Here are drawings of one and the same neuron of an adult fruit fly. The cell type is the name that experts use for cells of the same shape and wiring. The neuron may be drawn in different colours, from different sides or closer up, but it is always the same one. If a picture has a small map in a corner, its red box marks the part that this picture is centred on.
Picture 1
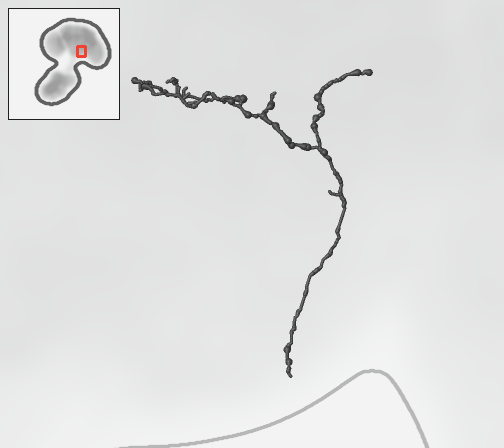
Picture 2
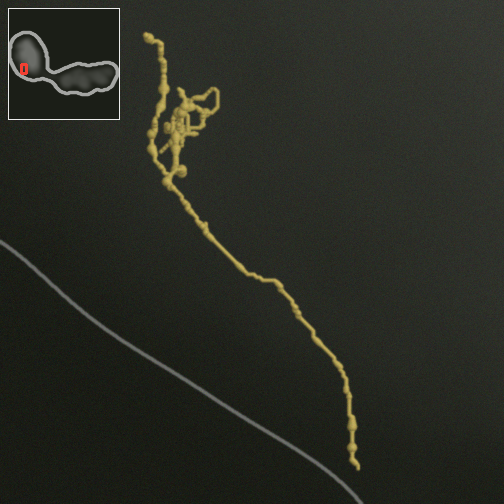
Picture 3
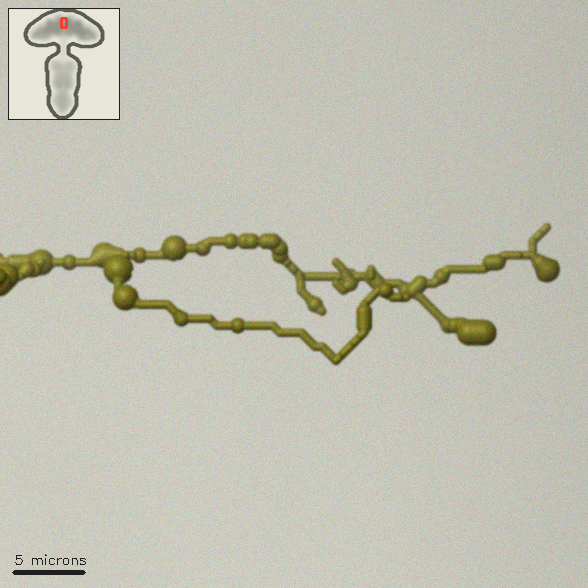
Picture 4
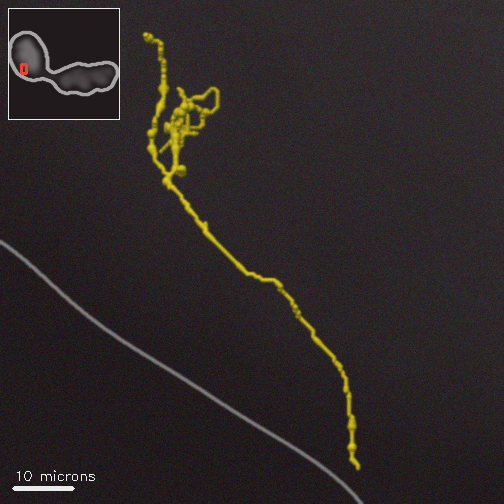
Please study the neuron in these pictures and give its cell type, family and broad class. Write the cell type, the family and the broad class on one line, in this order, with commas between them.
TPMN1, class mechanosensory, sensory neuron entering the brain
